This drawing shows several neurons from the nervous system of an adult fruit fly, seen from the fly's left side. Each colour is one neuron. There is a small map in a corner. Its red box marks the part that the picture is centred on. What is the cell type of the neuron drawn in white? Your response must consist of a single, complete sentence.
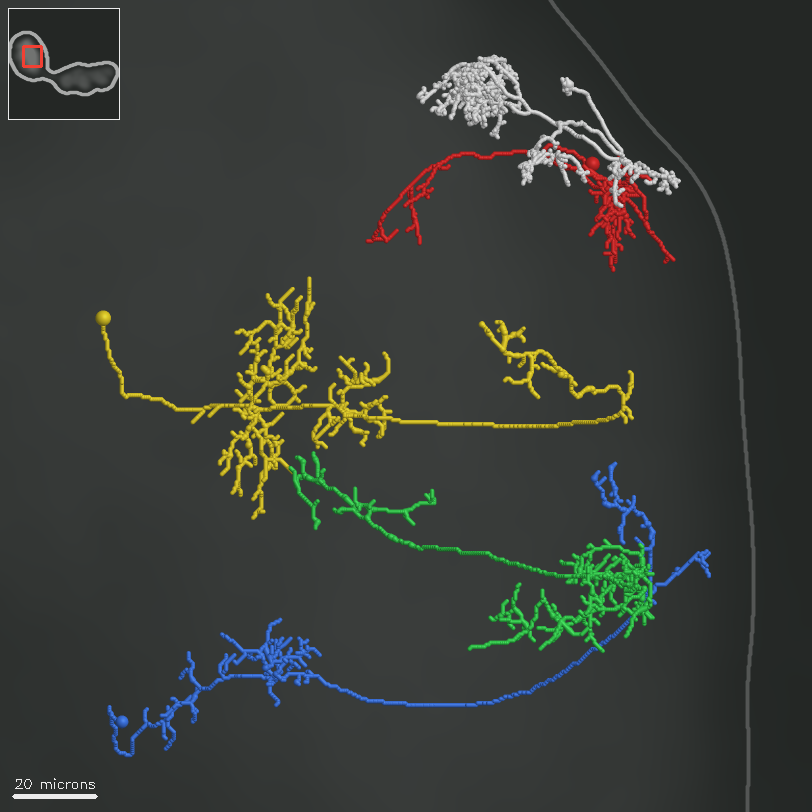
Typed by cell type, the neuron is Y3.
